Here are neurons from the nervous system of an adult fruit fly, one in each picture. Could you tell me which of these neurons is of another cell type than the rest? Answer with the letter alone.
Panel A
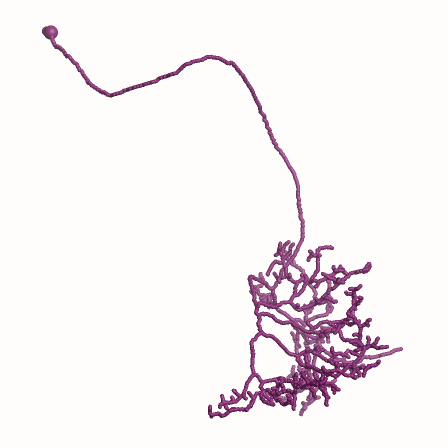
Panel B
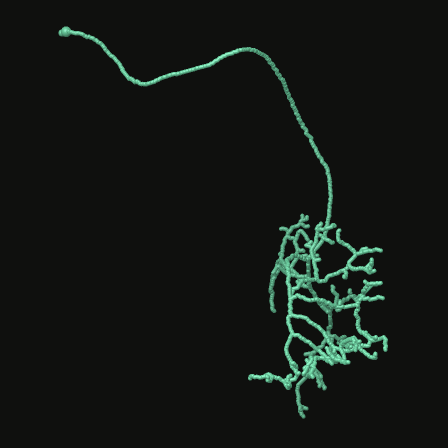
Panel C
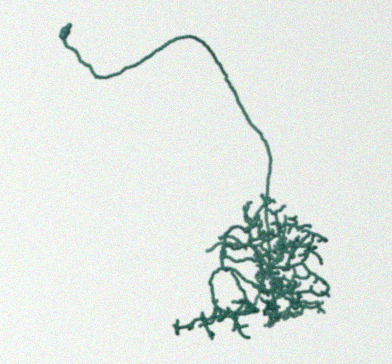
B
